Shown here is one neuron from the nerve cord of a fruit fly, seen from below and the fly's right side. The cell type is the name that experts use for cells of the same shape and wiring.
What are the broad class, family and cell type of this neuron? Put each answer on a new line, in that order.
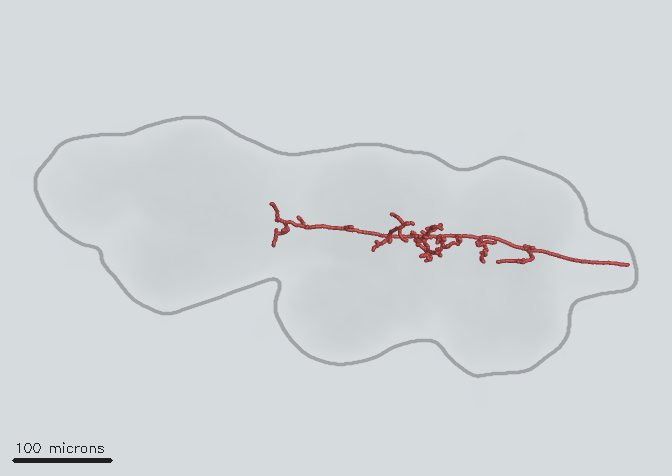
descending neuron
DNp
DNp59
